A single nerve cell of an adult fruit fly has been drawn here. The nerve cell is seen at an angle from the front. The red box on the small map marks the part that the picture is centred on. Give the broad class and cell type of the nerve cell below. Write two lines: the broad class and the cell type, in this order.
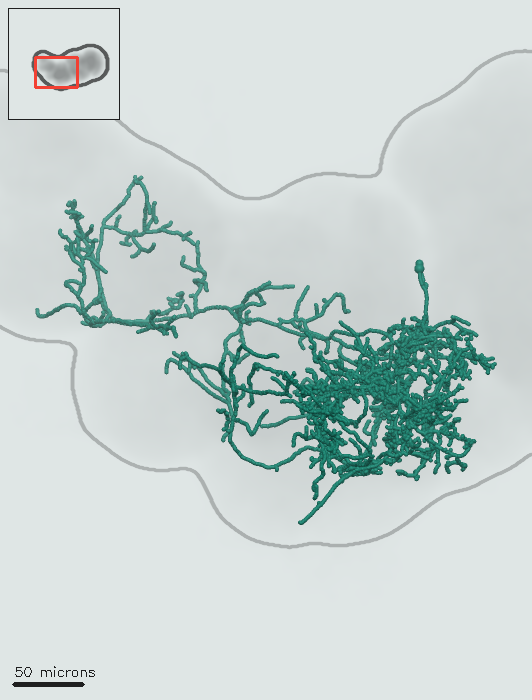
nerve-cord intrinsic neuron
INXXX003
